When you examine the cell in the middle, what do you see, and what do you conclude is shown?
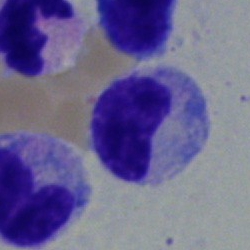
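See how smooth and round the outline is. The nucleus is kidney-shaped, indentation facing right, and it sits over toward the left side of the cell. Its chromatin is dense and dark purple. You're looking at a metamyelocyte.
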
